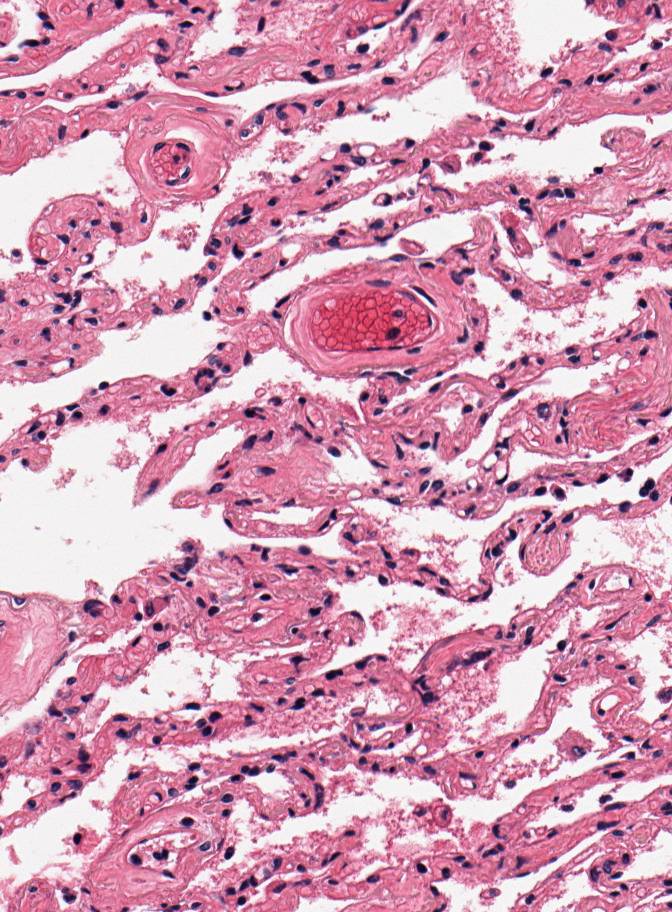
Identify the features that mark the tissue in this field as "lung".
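The field is a loose network of branching pink septa separating many irregular empty spaces.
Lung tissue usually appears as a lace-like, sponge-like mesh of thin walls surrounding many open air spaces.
This network of septa and spaces therefore goes with lung. The septa consist of pink fibrous stroma with scattered dark oval to spindle-shaped nuclei. Near the top left lies a small round vessel with a thick concentric pink wall and a narrow lumen. Some of the empty spaces hold faint pale pink granular material.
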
